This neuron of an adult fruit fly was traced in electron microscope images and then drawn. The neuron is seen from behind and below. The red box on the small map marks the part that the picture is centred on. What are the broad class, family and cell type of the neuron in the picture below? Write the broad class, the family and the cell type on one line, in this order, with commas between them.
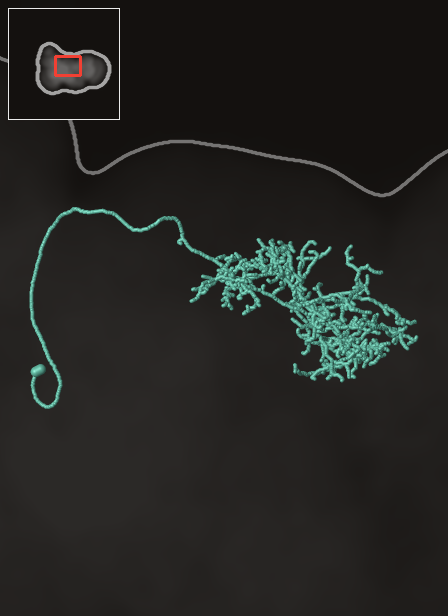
central-brain intrinsic neuron, hemilineage SLPav2, SMP011_b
